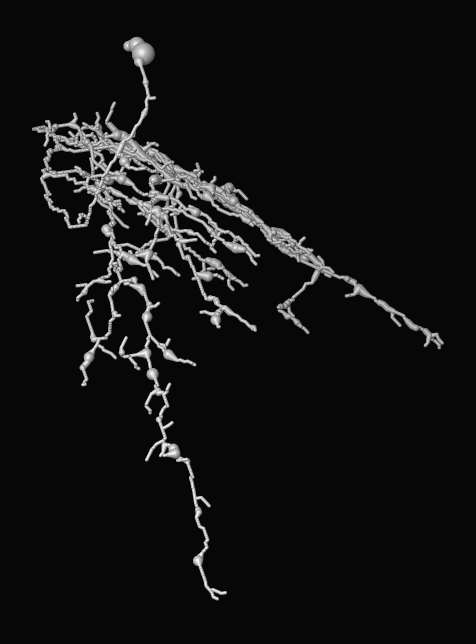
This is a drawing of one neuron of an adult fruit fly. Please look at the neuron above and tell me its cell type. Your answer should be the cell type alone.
Cm17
